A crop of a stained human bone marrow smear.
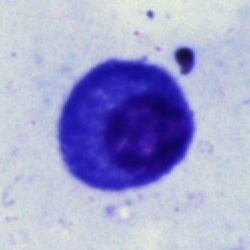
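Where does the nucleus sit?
Off-centre, toward the right side of the cell.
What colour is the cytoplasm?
Deep blue.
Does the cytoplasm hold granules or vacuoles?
Neither is visible.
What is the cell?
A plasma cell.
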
